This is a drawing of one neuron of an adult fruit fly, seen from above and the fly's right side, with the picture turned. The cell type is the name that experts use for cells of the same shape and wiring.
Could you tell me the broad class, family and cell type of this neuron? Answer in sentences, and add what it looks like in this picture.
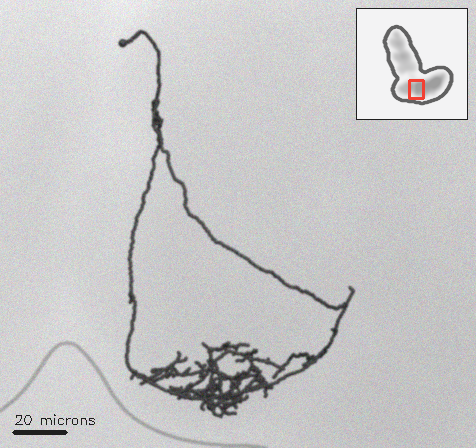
Its broad class is central-brain intrinsic neuron. Its family is hemilineage VPNp&v1_posterior. Its cell type is CB1774. The cell body is at the upper left of the picture. By the scale bar it is about 150 microns tall in this view. Dozens of branch ends can be seen.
